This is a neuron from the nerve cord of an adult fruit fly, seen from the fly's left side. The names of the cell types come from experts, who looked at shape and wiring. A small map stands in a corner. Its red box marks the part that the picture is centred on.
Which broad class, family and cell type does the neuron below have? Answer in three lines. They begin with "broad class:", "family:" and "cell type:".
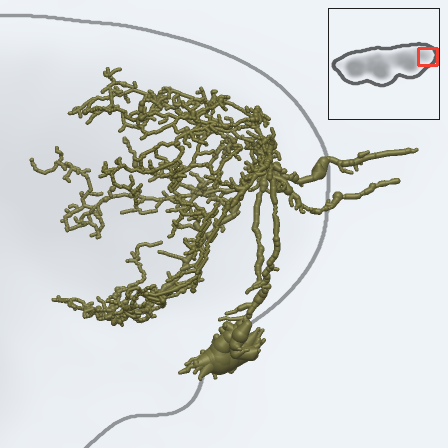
broad class: efferent neuron of the nerve cord
family: hemilineage 00B
cell type: EN00B020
